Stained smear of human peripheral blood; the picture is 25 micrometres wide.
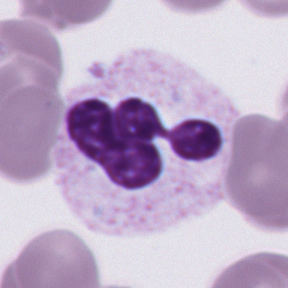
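Segmented neutrophil at the centre of a stained peripheral blood smear. Its outline is roughly round. Its nucleus has four lobes, and the lobe on the right connects to the others only by a thin strand. Its cytoplasm is abundant and pale pink.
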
